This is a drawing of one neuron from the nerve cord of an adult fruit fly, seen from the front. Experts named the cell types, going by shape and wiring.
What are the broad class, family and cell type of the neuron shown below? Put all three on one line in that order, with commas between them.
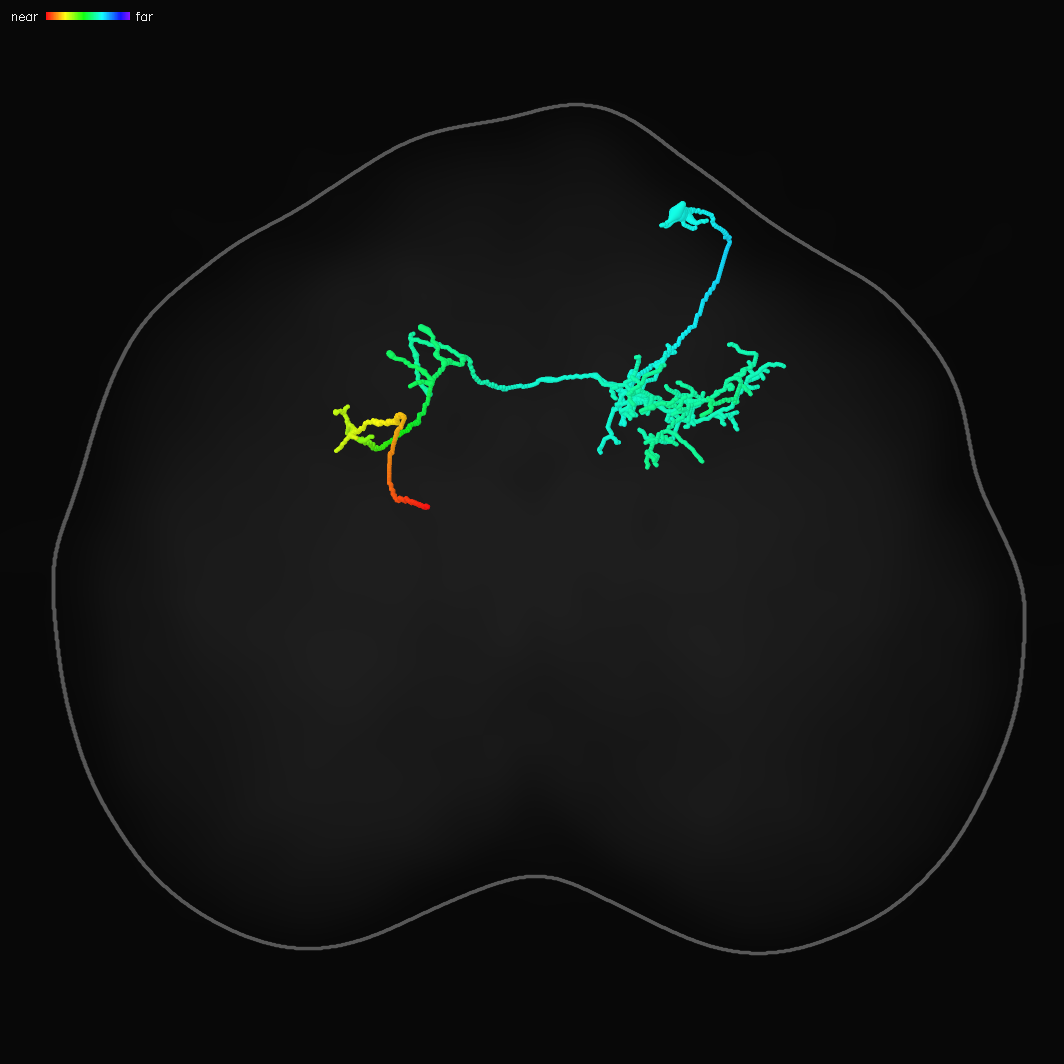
ascending neuron, hemilineage 19B, AN19B093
